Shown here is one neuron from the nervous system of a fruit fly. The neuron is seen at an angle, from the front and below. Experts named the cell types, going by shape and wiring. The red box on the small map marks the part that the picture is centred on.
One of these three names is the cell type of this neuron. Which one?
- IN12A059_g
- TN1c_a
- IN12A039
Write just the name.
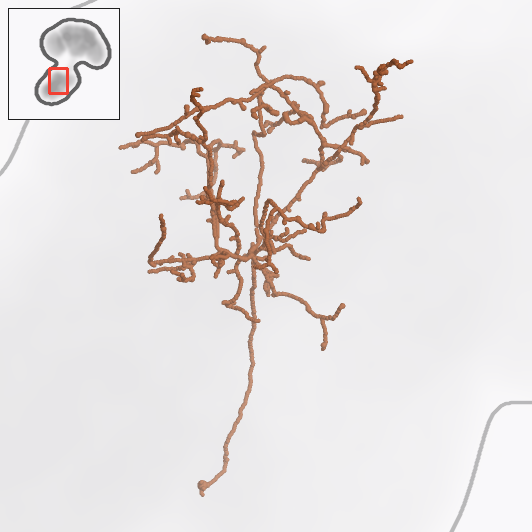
IN12A059_g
